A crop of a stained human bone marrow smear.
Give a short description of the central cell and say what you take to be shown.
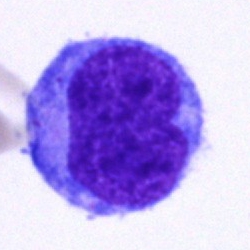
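Start with the outline, which is roughly round. On its right side the nucleus carries a notch, so it looks indented, rather like a kidney. It sits off-centre toward the right, leaving a wider band of cytoplasm on the left. That cytoplasm is blue, and there is a moderate amount of it. The cell is a blast.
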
